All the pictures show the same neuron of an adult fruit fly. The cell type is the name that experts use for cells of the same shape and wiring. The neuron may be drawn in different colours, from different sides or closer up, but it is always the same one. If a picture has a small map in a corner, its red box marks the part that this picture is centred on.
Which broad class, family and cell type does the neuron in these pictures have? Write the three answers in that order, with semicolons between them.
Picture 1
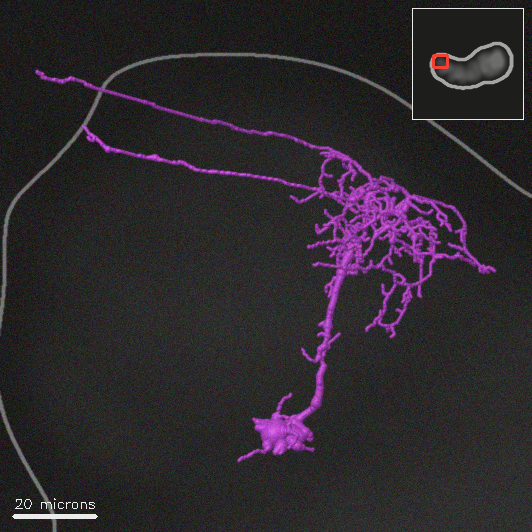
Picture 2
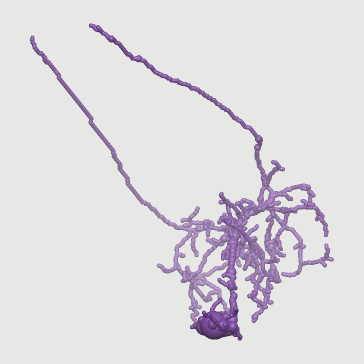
efferent neuron of the nerve cord; hemilineage 00B; EN00B026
